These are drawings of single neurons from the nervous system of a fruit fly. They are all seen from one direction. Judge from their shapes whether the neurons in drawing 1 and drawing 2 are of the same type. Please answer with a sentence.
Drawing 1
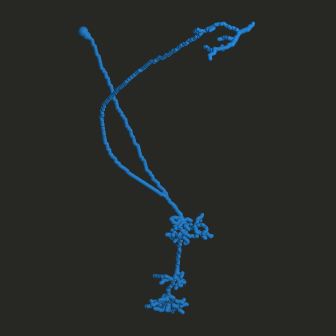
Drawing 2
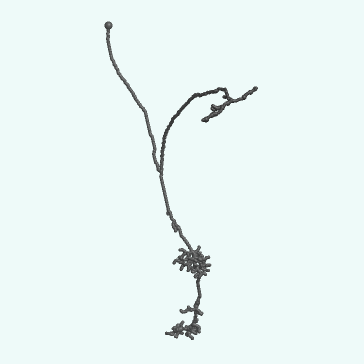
They are of the same cell type.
